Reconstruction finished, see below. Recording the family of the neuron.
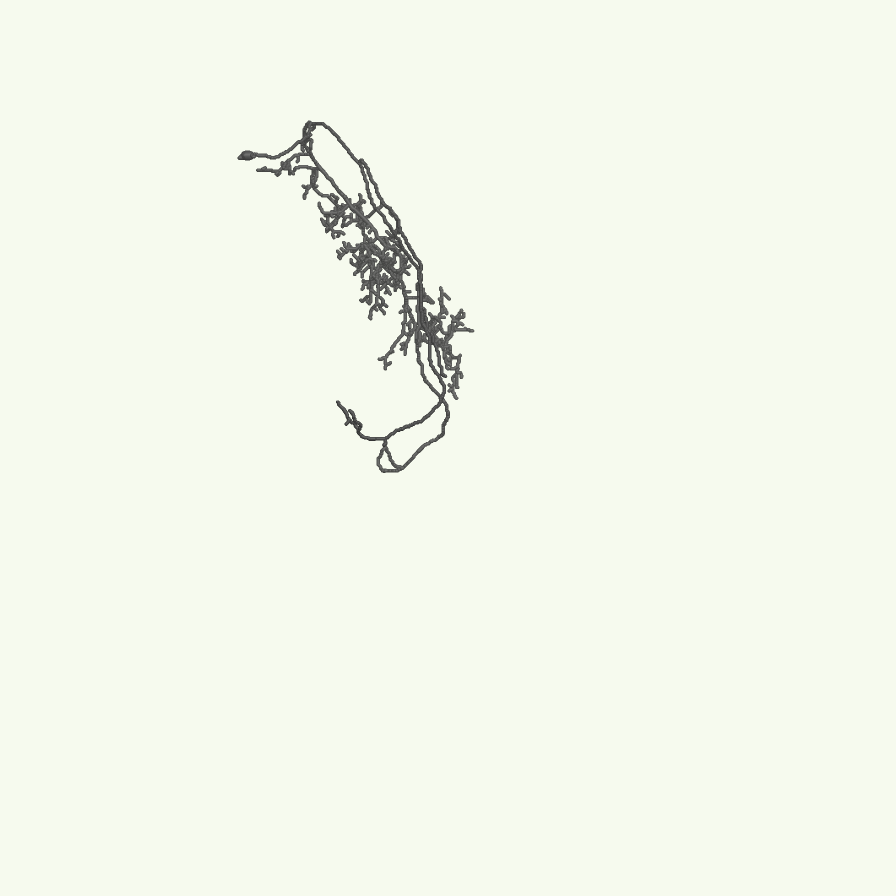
hemilineage SMPad1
